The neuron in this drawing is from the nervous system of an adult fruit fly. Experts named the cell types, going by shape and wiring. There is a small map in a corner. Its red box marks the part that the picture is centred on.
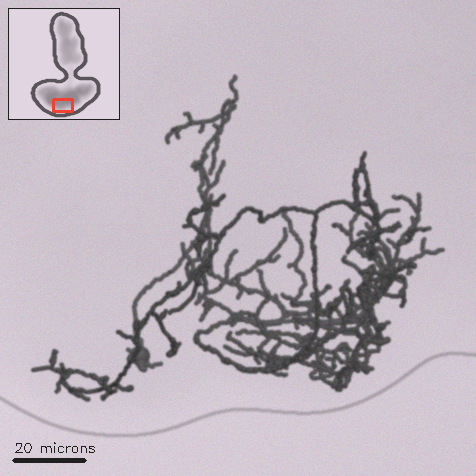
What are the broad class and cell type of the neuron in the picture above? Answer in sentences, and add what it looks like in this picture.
This is a central-brain intrinsic neuron. It is of cell type CRE006. It lies in the brain. By the scale bar it is about 120 microns wide in this view. The picture shows dozens of branch ends.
